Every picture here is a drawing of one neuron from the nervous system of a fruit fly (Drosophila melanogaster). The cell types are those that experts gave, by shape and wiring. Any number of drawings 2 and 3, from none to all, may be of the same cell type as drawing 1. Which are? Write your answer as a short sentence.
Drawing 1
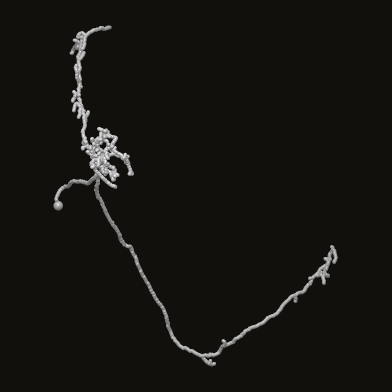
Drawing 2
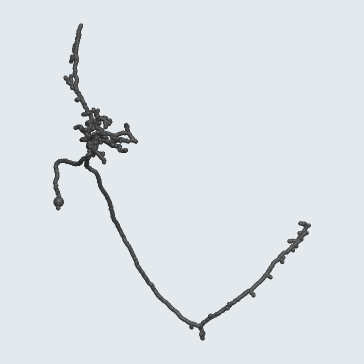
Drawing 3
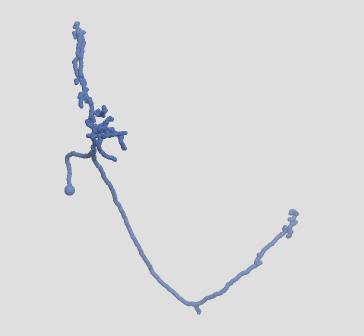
Drawing 2 and drawing 3 are of the same cell type.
